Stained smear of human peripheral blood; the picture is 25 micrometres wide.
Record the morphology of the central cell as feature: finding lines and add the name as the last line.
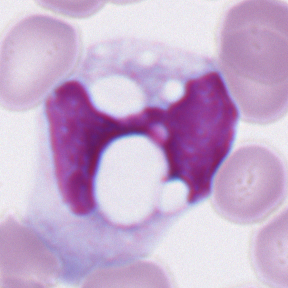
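Vacuoles: several, clear and round, sizes differing
Largest vacuole: in the centre, cradled by the nucleus
Nucleus: two broad lobes, left and right, joined by a narrower middle band
Granules: none coarse or distinctly coloured in the cytoplasm, I note
Name: monocyte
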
